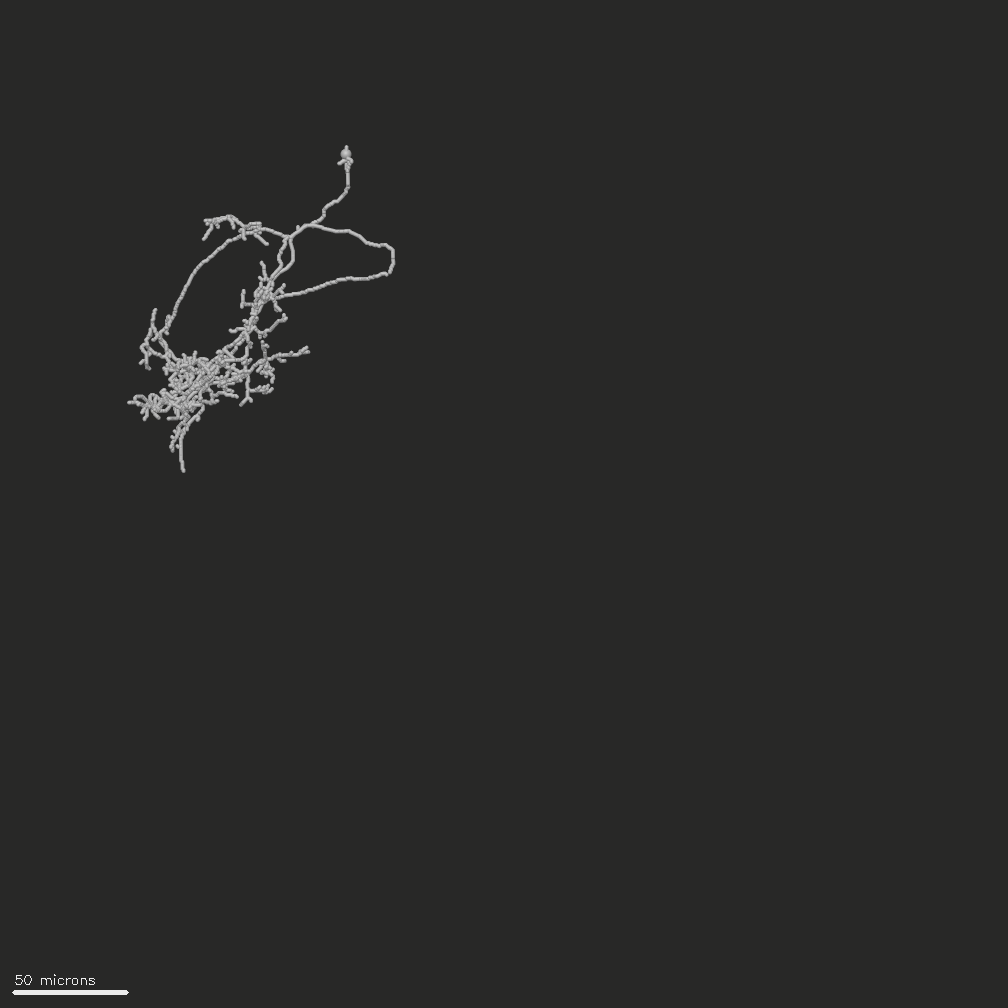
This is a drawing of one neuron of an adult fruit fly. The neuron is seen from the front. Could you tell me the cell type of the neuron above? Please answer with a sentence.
The cell type is PLP258.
